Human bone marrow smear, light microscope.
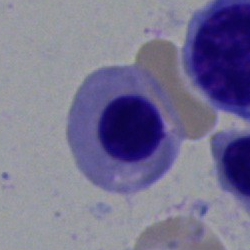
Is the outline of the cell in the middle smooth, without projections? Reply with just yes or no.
Yes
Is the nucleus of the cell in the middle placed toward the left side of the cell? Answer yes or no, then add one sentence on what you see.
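No. The cytoplasm forms a wide rim around the nucleus, broadest on the lower left.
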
